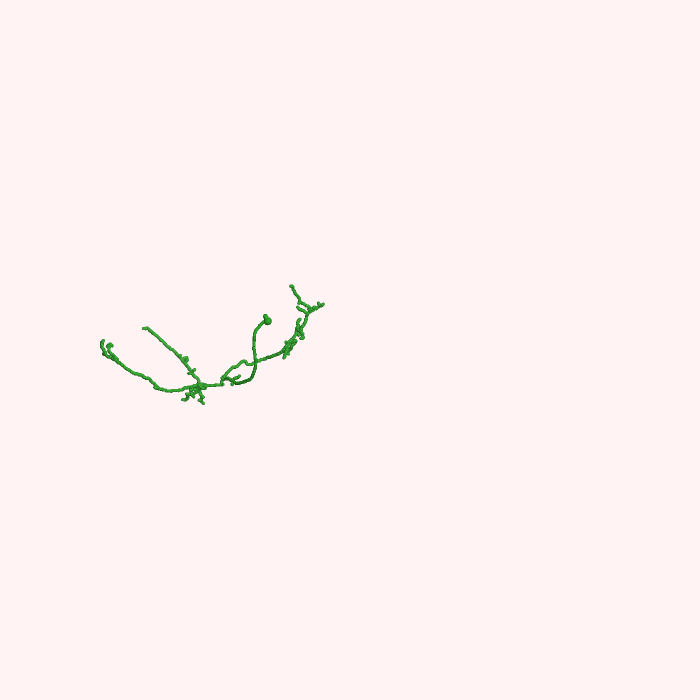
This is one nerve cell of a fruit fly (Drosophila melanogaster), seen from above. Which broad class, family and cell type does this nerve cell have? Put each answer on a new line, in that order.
central-brain intrinsic neuron
hemilineage SMPpd1
CB2720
